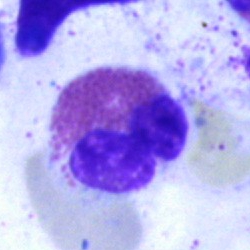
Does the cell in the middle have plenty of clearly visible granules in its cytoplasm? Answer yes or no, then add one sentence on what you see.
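Yes. The cytoplasm is packed with coarse pink-red granules.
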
